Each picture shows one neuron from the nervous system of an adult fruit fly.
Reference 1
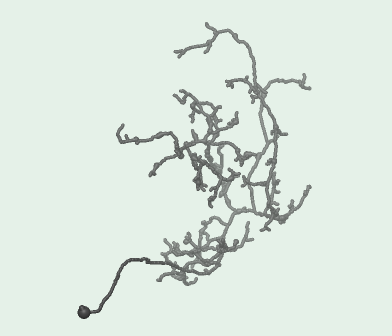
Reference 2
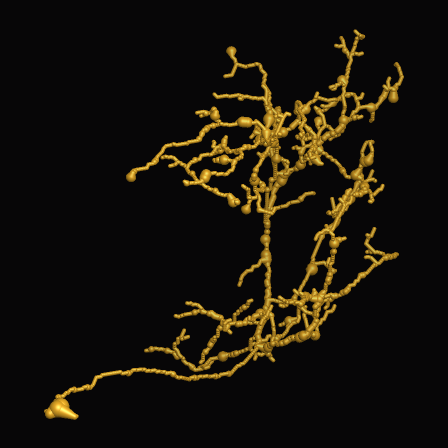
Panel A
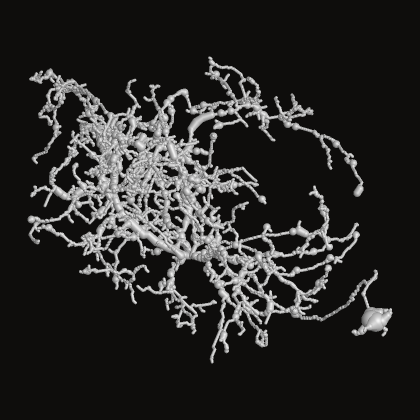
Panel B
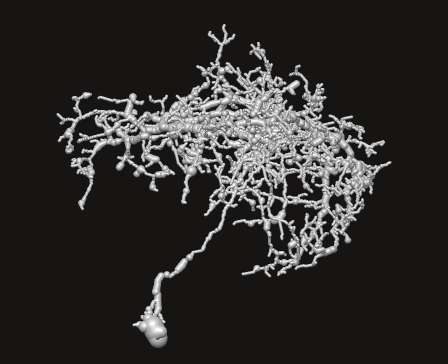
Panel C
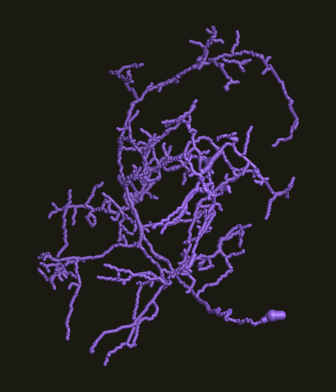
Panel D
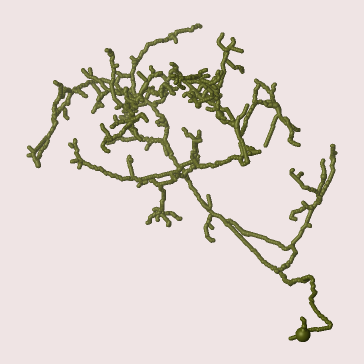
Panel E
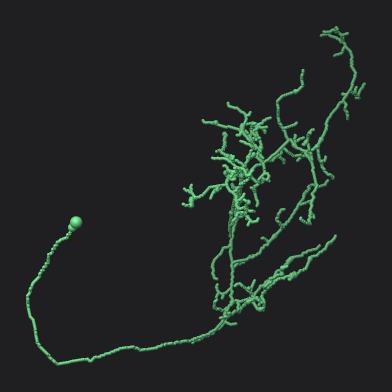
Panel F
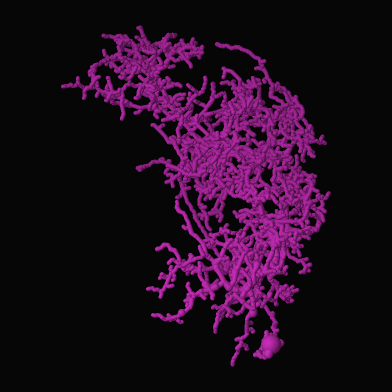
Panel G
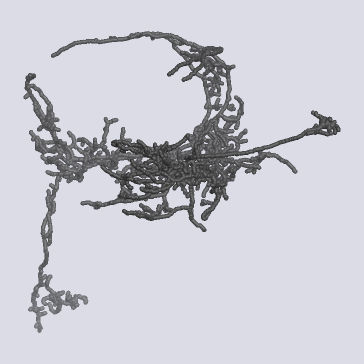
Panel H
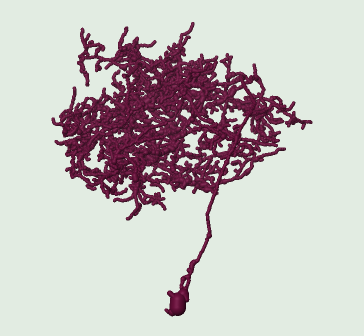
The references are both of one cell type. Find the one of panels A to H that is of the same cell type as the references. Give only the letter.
E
